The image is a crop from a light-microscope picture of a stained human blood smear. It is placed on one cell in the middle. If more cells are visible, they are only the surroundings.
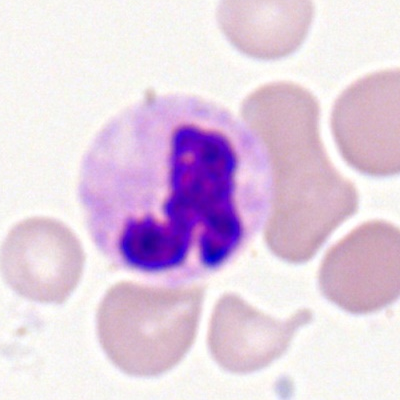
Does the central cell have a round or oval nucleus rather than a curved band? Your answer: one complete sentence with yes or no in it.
No, its nucleus is not round or oval; it is a lobeless curved band.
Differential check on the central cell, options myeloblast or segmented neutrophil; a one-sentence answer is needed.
The crop centres on a single cell, and that cell is a segmented neutrophil.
